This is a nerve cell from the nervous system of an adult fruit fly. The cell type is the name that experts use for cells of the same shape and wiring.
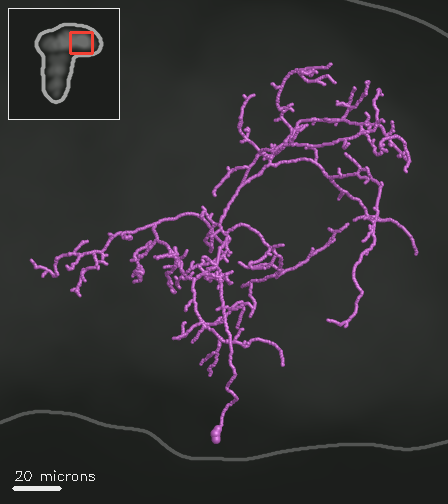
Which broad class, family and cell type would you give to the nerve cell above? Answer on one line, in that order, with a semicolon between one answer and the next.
central-brain intrinsic neuron; hemilineage DL1_ventral; AVLP522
